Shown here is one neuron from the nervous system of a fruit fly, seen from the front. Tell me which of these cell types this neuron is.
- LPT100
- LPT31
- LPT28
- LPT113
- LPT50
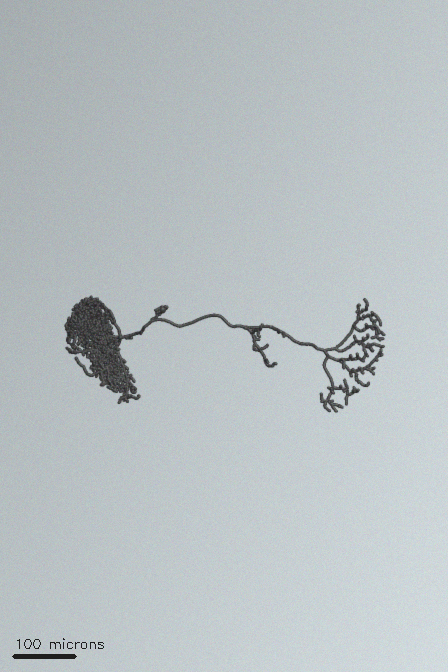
LPT50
